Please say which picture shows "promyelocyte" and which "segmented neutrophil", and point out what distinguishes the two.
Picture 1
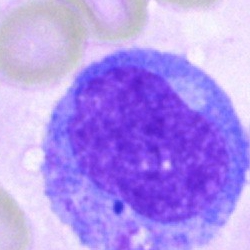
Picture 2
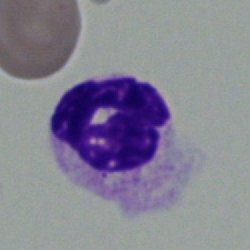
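I find the promyelocyte in picture 1 and the segmented neutrophil in picture 2. The promyelocyte's nucleus fills most of a roughly round cell, with a rim of blue cytoplasm that is widest at the lower left.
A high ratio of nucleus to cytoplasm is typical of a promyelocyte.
In the segmented neutrophil, I see the nucleus folded into a twisted, ring-like mass around a small pale gap, with dense, dark purple, coarsely clumped chromatin and no nucleolus.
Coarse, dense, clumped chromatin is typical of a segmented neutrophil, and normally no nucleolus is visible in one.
Its cytoplasm is pale lilac rather than blue, and its lower edge is irregular and ragged.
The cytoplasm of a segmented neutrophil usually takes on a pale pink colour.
Pale red cells without nuclei lie at the upper left of picture 1.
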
